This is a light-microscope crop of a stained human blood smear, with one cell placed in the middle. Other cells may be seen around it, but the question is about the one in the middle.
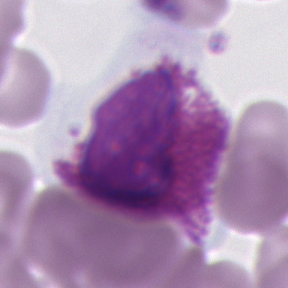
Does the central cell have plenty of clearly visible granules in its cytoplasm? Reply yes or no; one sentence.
Yes, many granules can be seen in the cytoplasm of the cell.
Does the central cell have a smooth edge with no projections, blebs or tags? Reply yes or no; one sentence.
No, the cell lacks a smooth edge; its outline is rough.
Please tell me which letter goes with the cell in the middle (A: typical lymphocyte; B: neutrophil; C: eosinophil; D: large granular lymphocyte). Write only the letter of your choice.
C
